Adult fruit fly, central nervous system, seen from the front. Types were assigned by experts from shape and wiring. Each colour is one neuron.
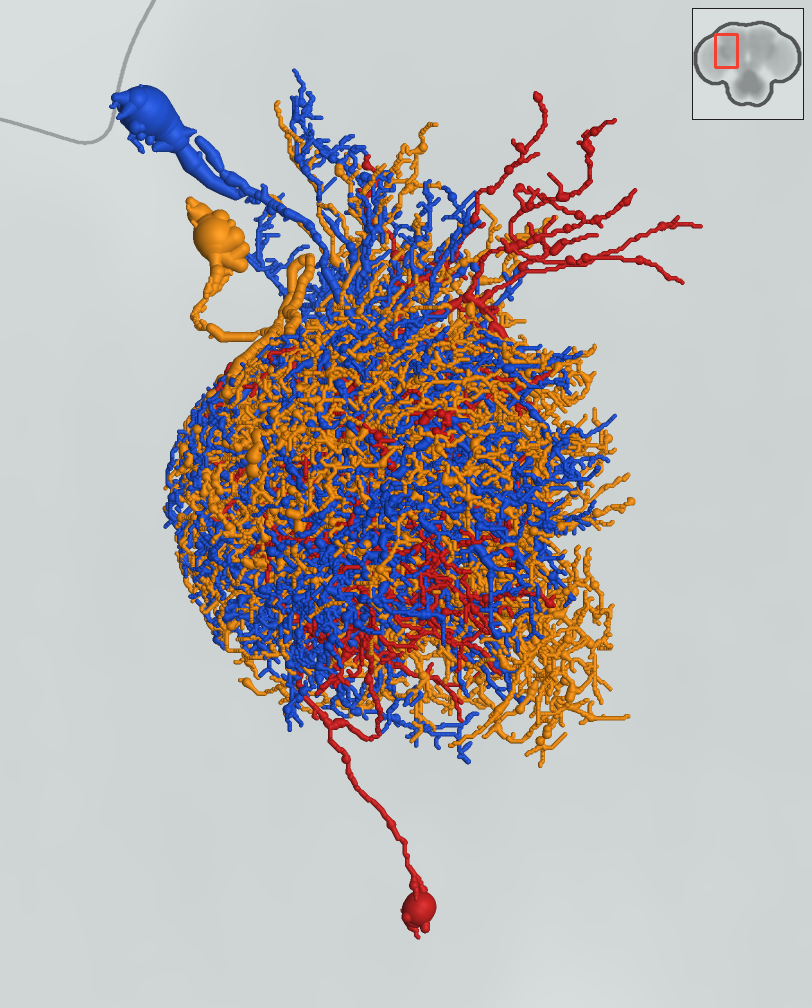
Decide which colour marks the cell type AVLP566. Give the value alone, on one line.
red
